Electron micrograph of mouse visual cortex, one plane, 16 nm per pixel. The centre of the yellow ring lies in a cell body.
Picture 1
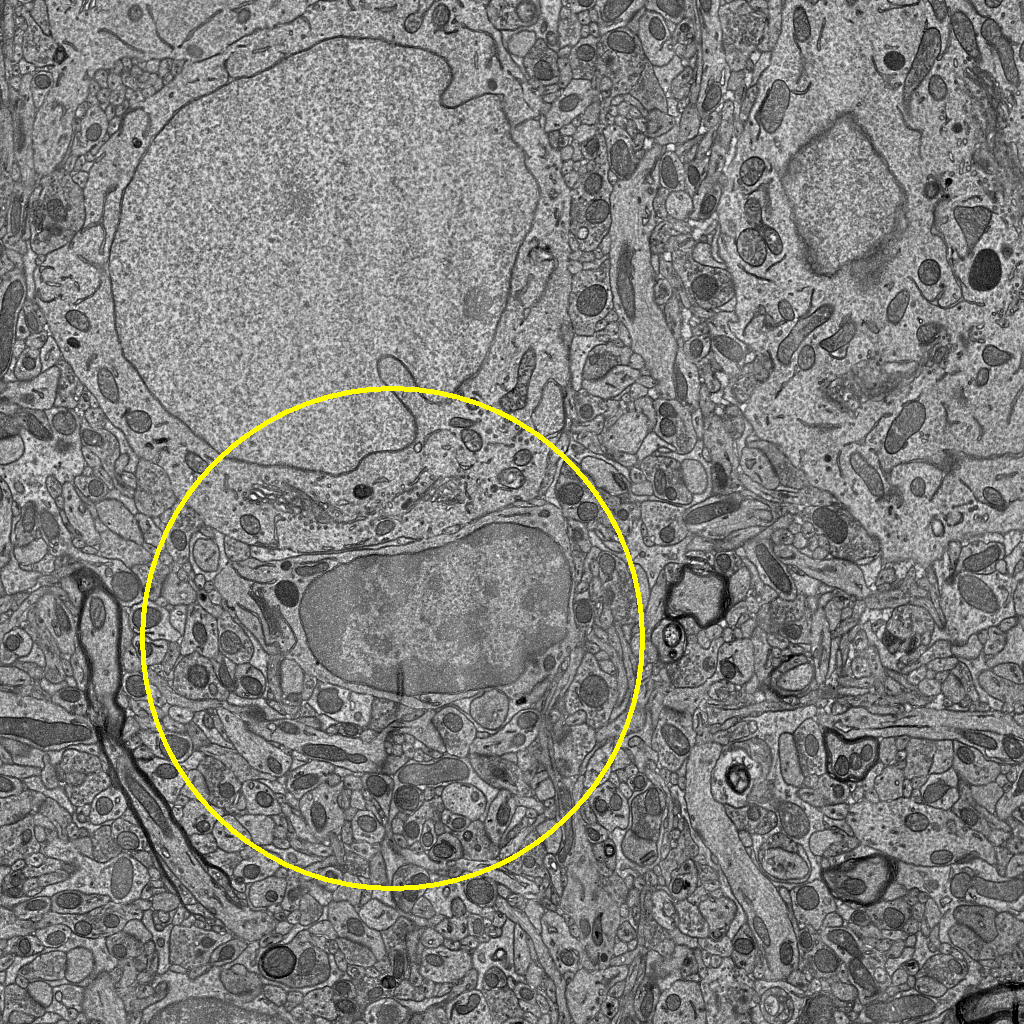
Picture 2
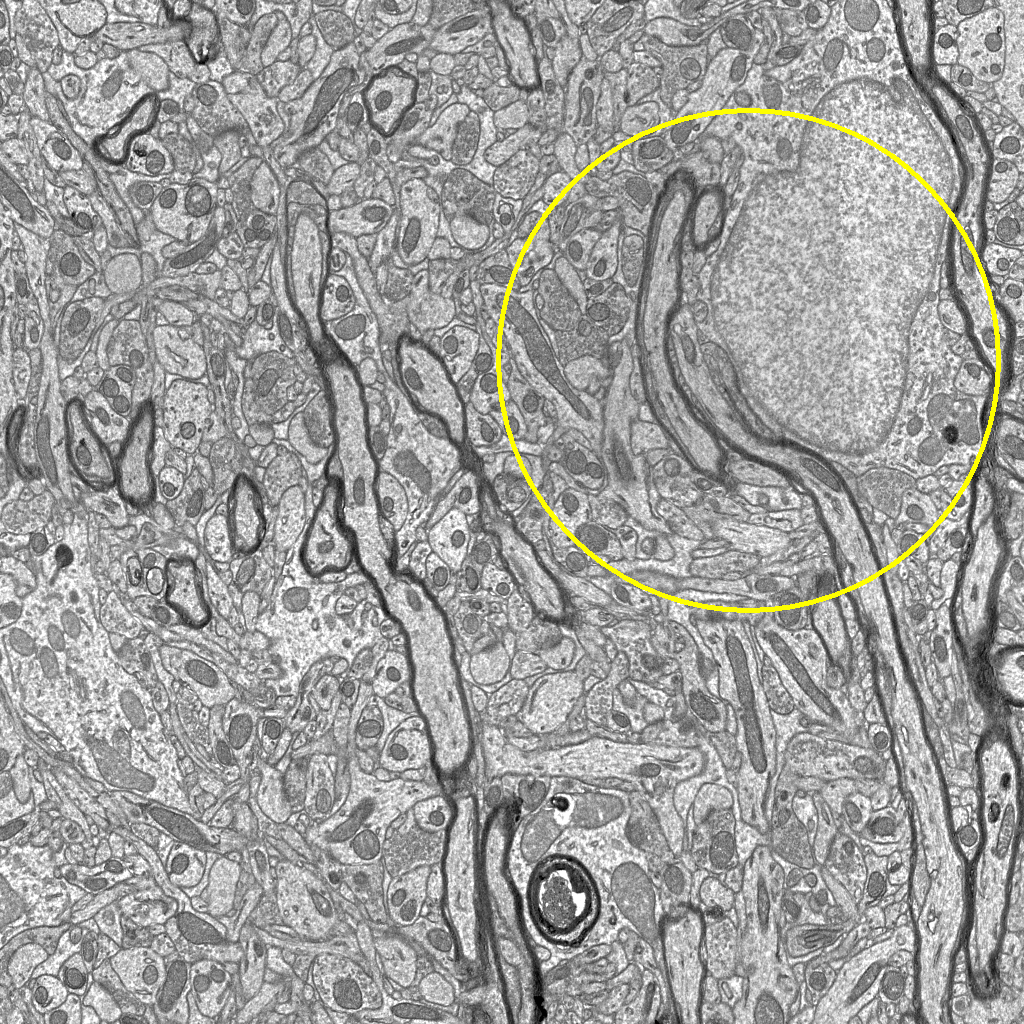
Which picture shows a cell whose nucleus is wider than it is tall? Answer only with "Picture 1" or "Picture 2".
Picture 1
